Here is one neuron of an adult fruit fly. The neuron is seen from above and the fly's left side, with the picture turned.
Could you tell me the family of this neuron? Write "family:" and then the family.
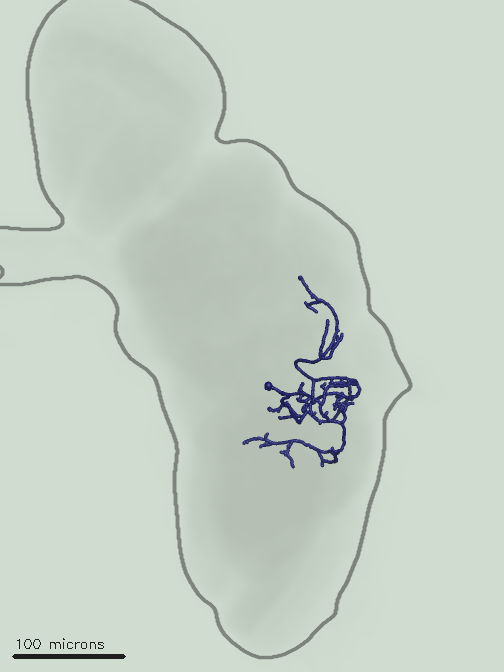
family: hemilineage SMPad3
